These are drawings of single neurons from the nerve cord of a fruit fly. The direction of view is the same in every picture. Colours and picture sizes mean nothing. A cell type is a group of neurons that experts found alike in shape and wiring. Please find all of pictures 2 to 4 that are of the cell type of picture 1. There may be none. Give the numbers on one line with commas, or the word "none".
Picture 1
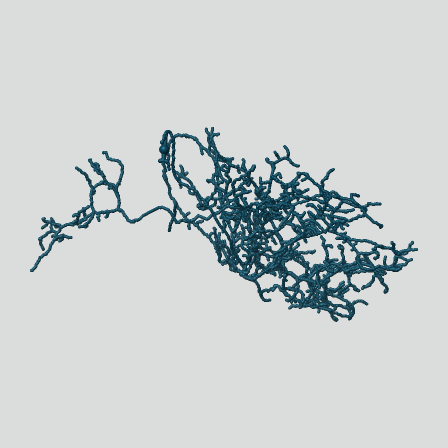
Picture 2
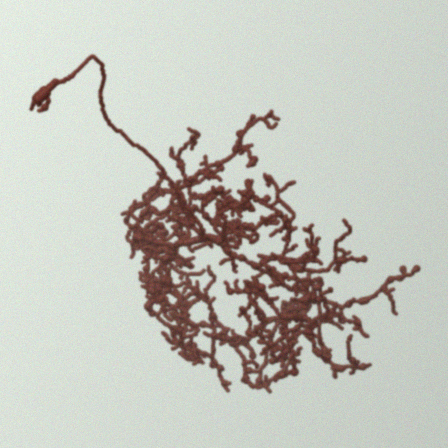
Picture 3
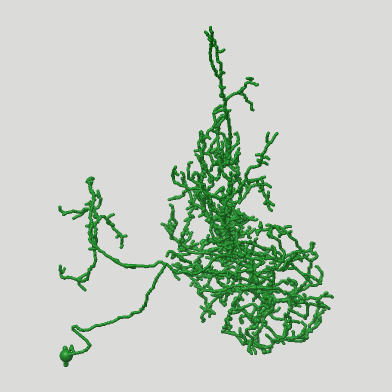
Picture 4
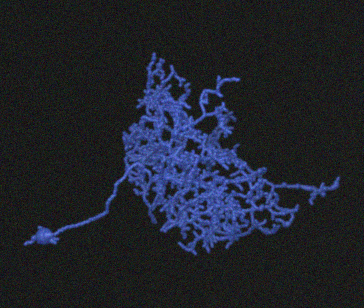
3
